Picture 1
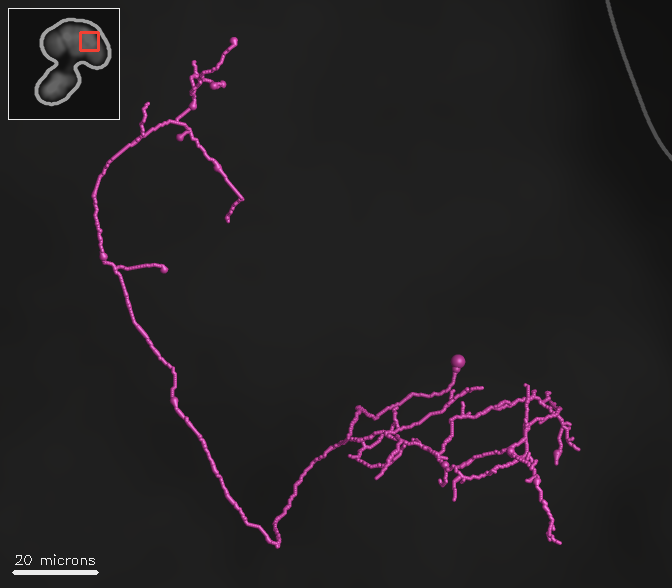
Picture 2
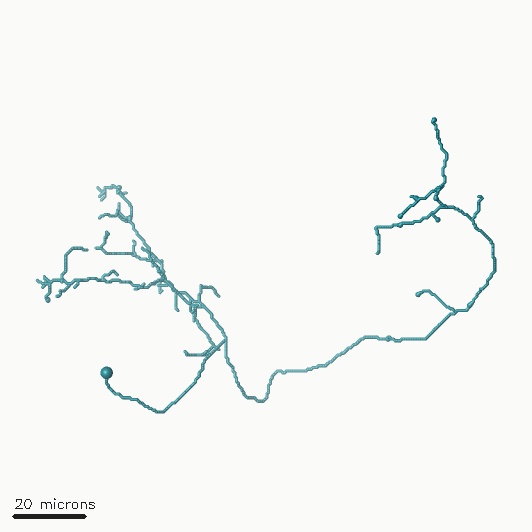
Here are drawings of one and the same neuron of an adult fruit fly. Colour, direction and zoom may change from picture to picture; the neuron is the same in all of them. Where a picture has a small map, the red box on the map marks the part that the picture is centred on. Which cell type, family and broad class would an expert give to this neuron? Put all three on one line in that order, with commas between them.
LoVP9, LoVP, visual projection neuron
